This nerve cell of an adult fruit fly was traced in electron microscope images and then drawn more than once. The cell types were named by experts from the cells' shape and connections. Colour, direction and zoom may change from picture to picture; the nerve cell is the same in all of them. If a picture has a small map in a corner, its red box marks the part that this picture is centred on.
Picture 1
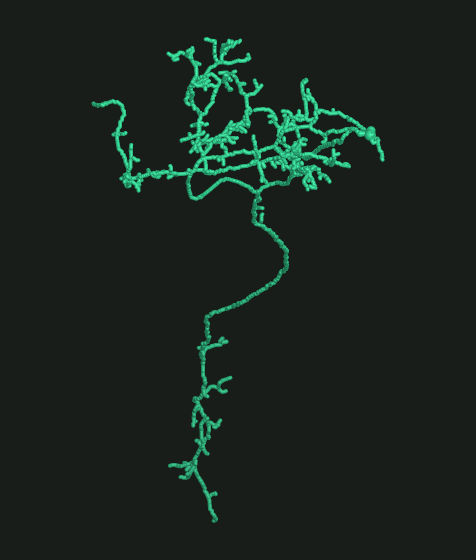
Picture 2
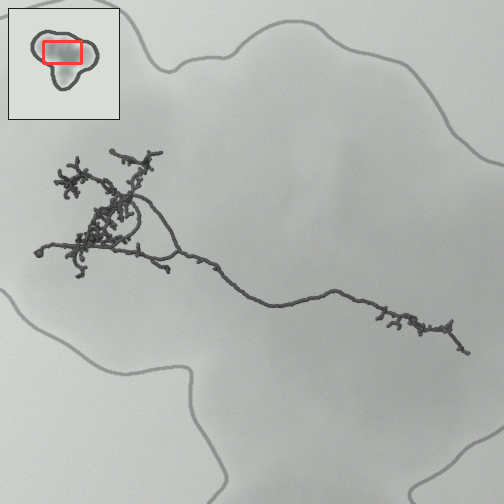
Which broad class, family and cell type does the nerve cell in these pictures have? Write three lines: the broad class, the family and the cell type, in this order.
central-brain intrinsic neuron
hemilineage LHl2_ventral
CB2342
